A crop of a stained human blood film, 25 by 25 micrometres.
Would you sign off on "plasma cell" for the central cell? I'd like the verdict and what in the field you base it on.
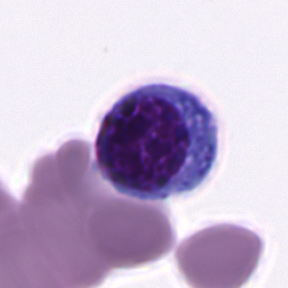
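The central cell has a round, smooth outline, and red cells touch it at its lower left. Its chromatin is dark purple and coarsely clumped. The cytoplasm is deep blue and contains no coarse granules.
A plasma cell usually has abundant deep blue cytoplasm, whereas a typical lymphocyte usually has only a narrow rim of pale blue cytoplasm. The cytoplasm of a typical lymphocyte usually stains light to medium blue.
The deep blue colour of this cytoplasm therefore speaks for plasma cell and against typical lymphocyte.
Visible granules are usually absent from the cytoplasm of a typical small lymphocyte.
The lack of coarse granules here is thus in keeping with a typical lymphocyte and does not count against that name. The name plasma cell fits this cell.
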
